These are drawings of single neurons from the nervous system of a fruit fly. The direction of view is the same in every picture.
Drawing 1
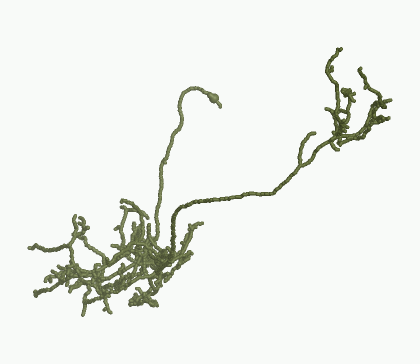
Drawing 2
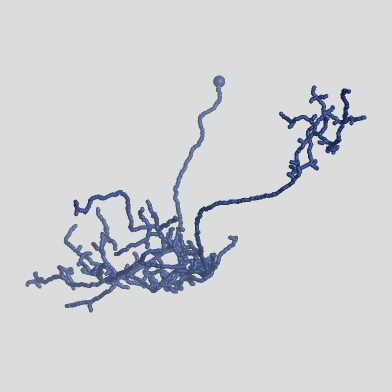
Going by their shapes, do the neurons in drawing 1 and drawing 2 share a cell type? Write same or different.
same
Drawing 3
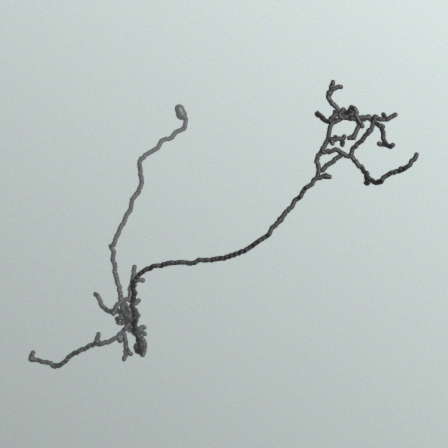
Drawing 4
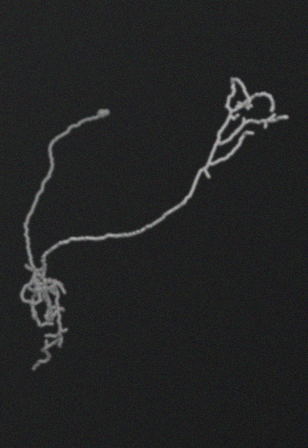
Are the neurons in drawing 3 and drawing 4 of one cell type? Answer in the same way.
same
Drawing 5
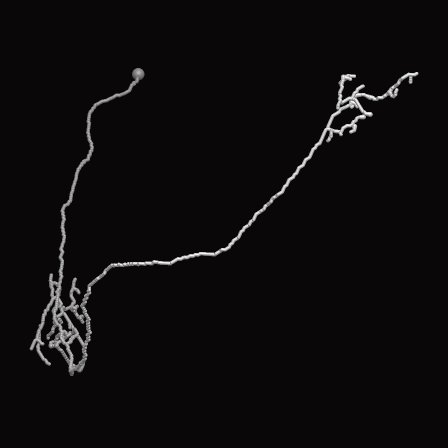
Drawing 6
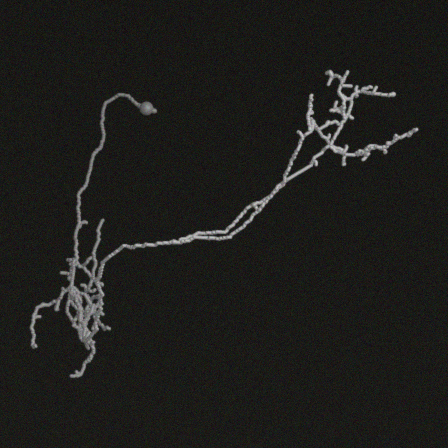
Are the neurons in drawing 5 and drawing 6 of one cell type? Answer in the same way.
same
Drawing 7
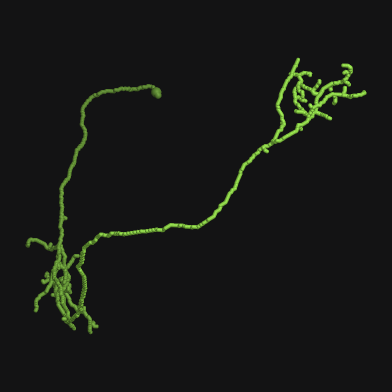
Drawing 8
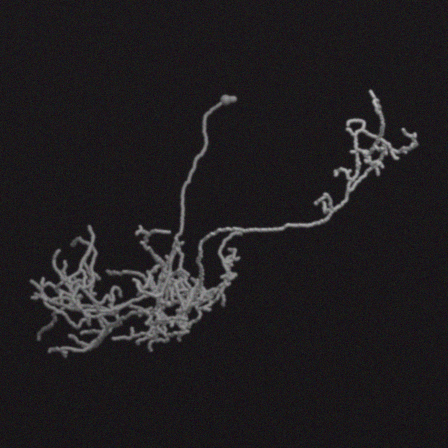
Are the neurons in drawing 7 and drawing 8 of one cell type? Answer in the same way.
different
